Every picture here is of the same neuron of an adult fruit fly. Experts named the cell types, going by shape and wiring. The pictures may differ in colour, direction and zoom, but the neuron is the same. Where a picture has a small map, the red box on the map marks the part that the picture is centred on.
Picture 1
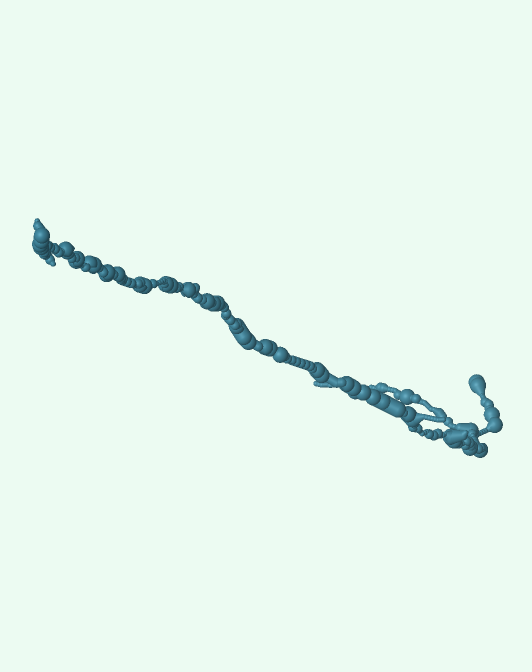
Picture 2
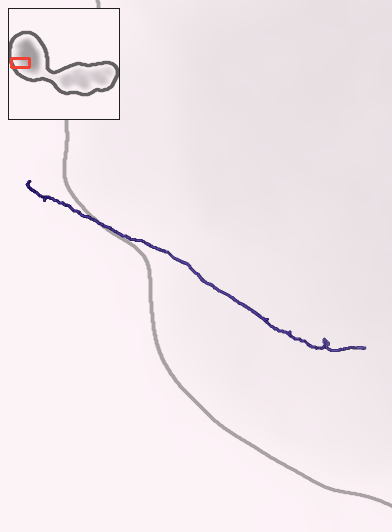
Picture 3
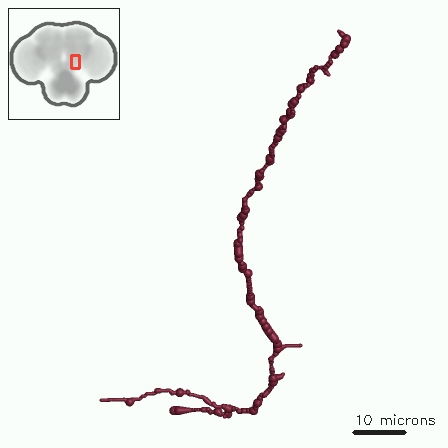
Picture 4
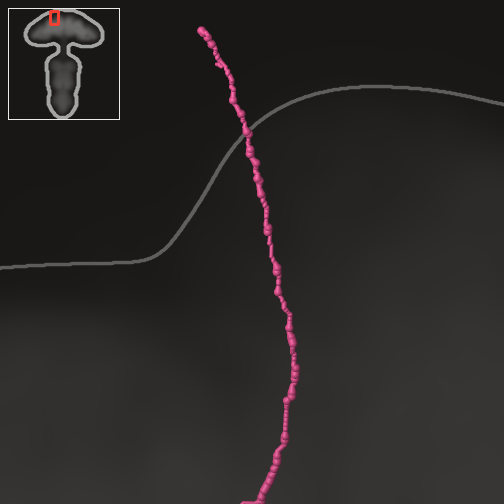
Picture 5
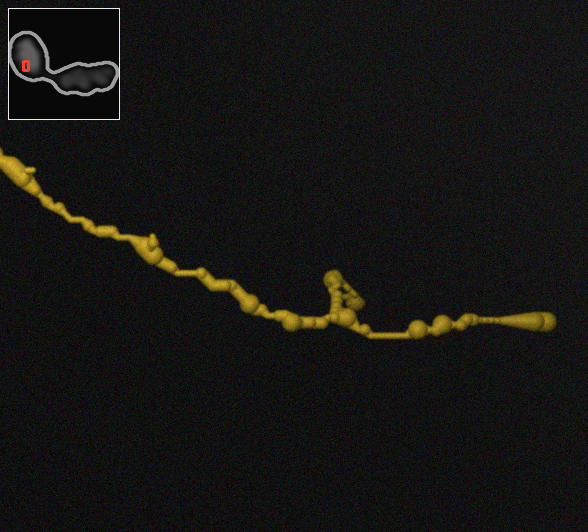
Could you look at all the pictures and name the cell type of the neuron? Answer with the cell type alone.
JO-A4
